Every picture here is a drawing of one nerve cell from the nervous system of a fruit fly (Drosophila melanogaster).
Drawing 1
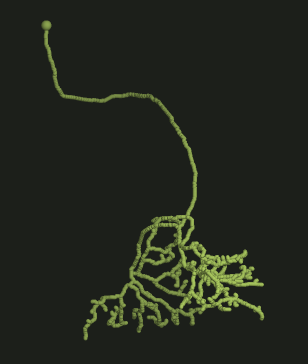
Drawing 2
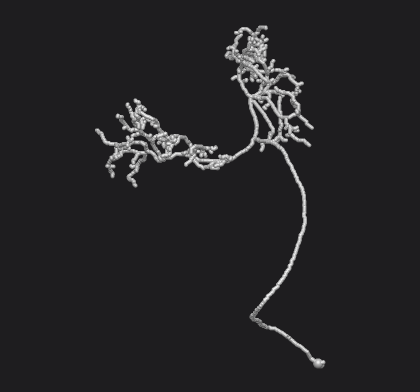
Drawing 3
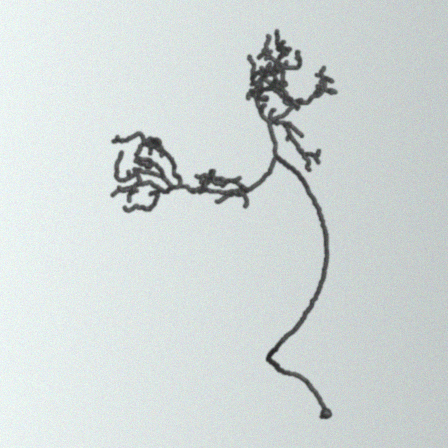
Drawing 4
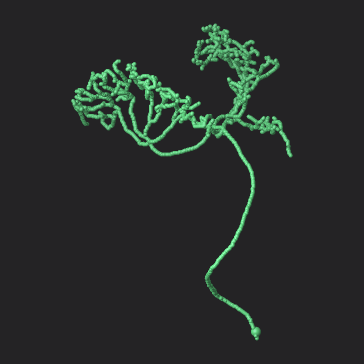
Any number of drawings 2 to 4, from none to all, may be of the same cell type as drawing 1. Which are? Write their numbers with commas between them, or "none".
2, 3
